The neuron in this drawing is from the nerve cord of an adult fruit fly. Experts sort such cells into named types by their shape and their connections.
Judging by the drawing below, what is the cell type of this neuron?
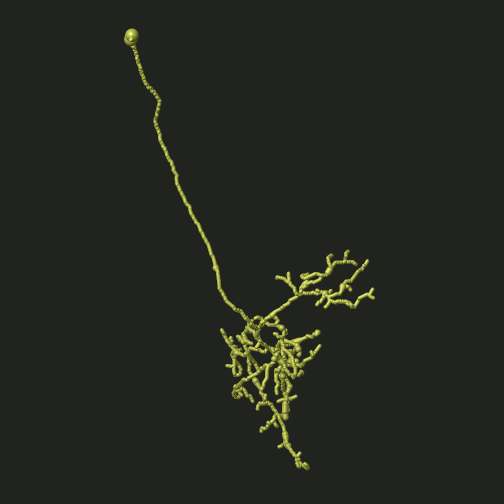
IN14A105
